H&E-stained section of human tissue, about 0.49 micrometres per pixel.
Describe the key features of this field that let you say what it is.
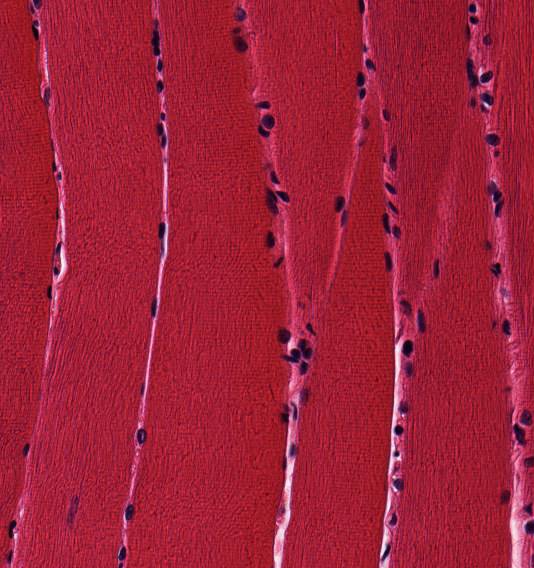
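Skeletal muscle occupies the field, its long fibres running roughly parallel from top to bottom. Their nuclei lie at the fibre edges.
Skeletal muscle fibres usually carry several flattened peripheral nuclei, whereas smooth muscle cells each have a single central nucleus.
The nuclei are dark, oval to elongated, and aligned with the fibres. Thin strands of pale connective tissue separate the fibres.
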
